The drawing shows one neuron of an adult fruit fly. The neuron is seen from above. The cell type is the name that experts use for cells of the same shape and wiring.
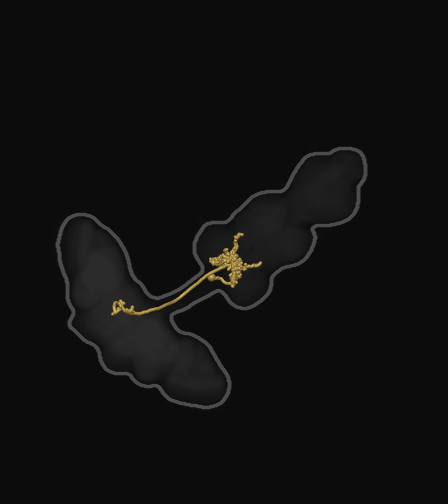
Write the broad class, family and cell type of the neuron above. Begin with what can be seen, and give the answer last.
It runs through the neck, between the brain and the nerve cord. Its cell body lies in the middle of the picture. It is an ascending neuron. Its family is hemilineage 08B. It is of cell type AN08B059.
